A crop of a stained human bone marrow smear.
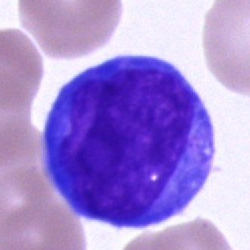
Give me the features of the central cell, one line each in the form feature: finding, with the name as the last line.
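Nucleus: large, filling most of the cell
Position: toward the left, wider band of cytoplasm on the right
Cytoplasm: deep blue
Chromatin: dark purple, mottled and clumped
Name: blast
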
